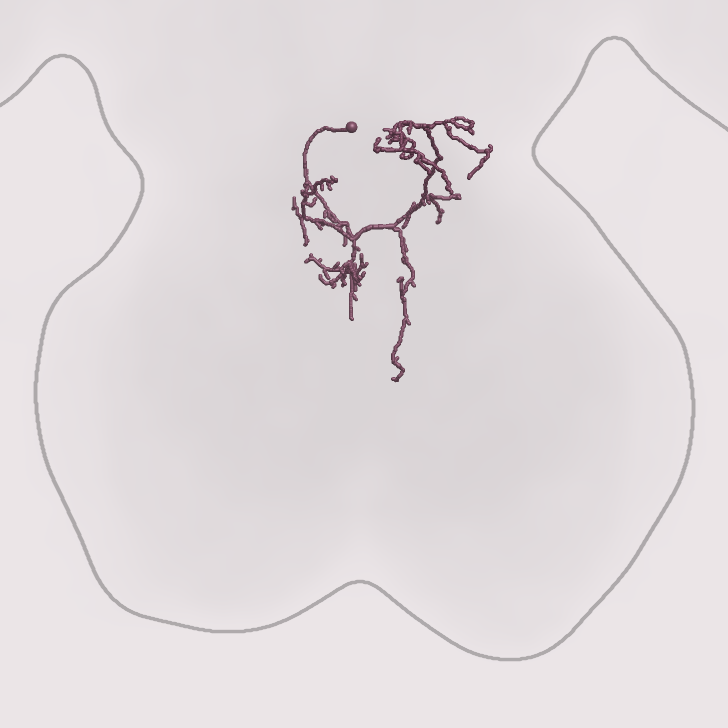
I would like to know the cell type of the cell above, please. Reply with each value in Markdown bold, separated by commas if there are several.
**IN19B095**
